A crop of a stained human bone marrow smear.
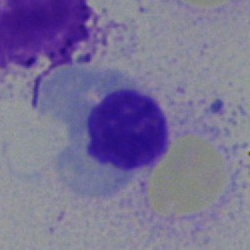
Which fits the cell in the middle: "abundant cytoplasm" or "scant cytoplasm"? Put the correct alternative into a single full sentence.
The nucleus is surrounded by broad cytoplasm.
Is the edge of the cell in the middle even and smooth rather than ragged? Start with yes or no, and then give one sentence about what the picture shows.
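No. The cell outline is irregular, with the cytoplasm bulging into lobes on the left side.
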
